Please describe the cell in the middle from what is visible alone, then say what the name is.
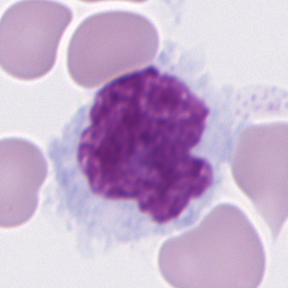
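Border ragged, frayed, with fine hair-like wisps of cytoplasm. Nucleus irregular and lumpy in outline, with lobe-like bulges. Cytoplasm very pale greyish blue; a few fine lilac dots toward the upper right. Hairy cell.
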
